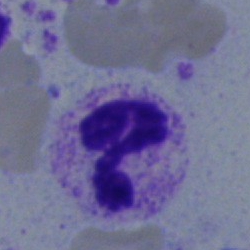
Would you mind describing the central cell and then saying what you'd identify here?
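Checking the chromatin, it is dense and dark purple throughout the nucleus, and no nucleoli are visible. Next, the cytoplasm: pale lilac, it surrounds the nucleus on all sides, and no vacuoles are seen in it. Last, the name: segmented neutrophil.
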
